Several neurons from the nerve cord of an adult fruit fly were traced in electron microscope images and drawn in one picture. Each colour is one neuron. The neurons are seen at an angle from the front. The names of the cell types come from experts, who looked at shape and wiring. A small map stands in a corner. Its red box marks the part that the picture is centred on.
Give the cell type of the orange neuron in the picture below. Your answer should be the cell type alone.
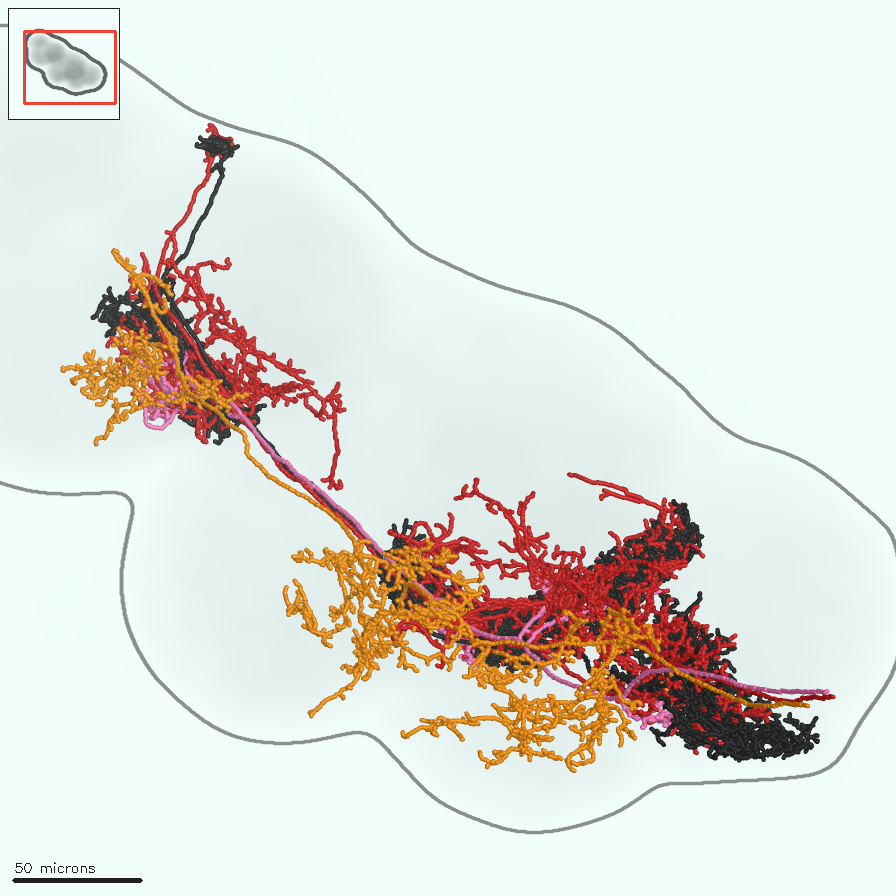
DNge102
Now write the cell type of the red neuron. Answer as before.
ANXXX013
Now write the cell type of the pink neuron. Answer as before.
DNpe029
